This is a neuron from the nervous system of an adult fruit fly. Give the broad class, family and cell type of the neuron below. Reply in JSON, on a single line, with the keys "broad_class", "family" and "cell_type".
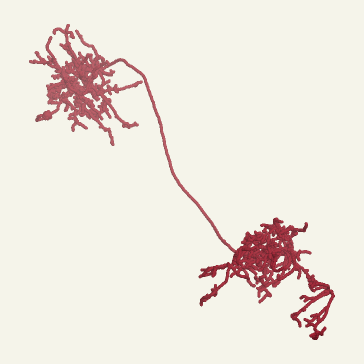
{"broad_class": "ascending neuron", "family": "hemilineage 19B", "cell_type": "AN19B017"}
